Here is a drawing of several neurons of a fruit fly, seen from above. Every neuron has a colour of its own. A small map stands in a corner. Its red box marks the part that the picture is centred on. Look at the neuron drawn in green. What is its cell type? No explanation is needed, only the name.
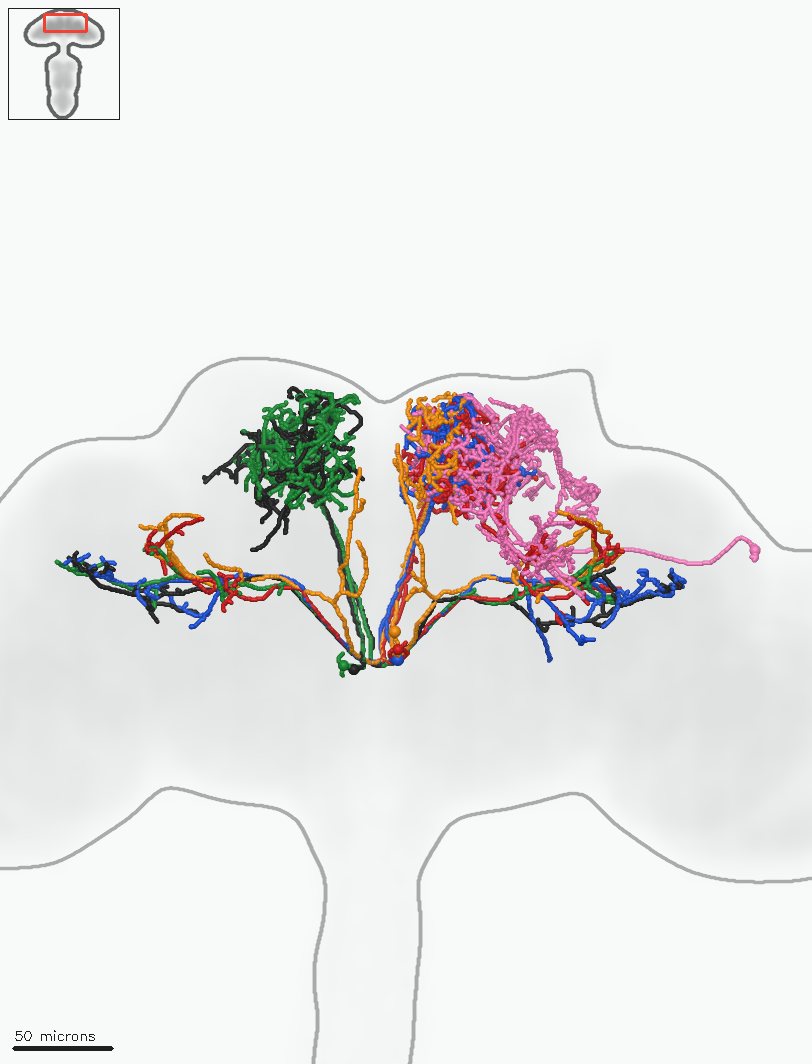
CRE080_a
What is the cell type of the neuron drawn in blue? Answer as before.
CRE080_c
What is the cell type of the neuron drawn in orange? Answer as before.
CRE081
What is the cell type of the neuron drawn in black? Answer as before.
CRE080_d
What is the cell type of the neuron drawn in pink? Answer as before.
CRE048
